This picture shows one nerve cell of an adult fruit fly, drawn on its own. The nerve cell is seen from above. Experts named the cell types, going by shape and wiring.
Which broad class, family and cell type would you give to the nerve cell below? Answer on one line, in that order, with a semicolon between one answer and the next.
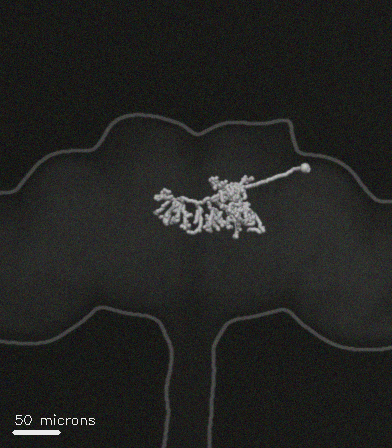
central-brain intrinsic neuron; hemilineage AOTUv4_ventral; FB5G_c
